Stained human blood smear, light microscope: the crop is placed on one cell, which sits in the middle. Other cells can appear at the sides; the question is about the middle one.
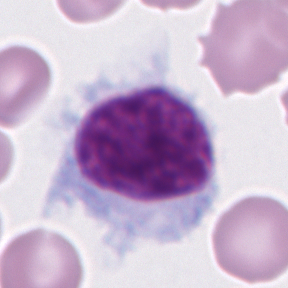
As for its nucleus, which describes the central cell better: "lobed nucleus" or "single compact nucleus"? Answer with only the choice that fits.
Single compact nucleus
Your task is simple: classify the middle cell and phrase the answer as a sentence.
The cell of interest, in the center, is a hairy cell.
